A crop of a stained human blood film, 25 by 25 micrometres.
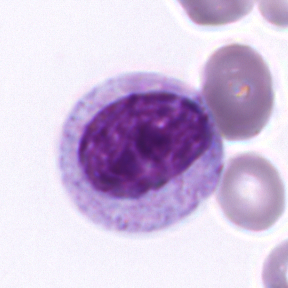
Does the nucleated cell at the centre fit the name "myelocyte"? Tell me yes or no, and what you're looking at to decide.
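The cell is round and smooth, without projections, and about 14 micrometres across. Its nucleus, about 12 by 9 micrometres, fills about 50% of the cell's area and shows no distinct nucleolus. Fine purple granules are scattered through the cytoplasm.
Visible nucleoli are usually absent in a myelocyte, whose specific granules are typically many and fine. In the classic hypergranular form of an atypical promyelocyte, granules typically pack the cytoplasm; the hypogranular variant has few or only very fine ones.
The missing nucleolus speaks for myelocyte; scattered rather than packed granules speak against classic atypical promyelocyte; fine granules would fit both. Myelocyte fits.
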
